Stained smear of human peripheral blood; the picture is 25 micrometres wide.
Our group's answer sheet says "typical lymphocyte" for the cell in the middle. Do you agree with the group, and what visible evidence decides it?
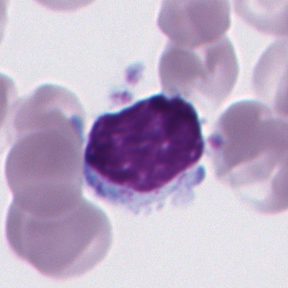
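What stands out first is the nucleus: it fills most of the cell, and its chromatin is dense and dark purple throughout.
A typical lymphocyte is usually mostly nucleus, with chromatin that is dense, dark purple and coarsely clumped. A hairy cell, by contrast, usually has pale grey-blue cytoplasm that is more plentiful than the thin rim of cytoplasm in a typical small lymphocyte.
With so much of the cell taken up by nucleus, typical lymphocyte fits, and hairy cell is set against it. Looking further, I can't make out any nucleoli in the nucleus.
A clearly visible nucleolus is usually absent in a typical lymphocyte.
So that agrees with typical lymphocyte as well. The nucleus is oval in outline and measures about 11 by 8 micrometres.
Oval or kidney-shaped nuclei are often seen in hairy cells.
The oval outline, then, does not count against hairy cell and settles nothing by itself. The cytoplasm is pale blue, and its lower edge is ragged with small blebs. Small purple fragments lie just above the upper left of the cell.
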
